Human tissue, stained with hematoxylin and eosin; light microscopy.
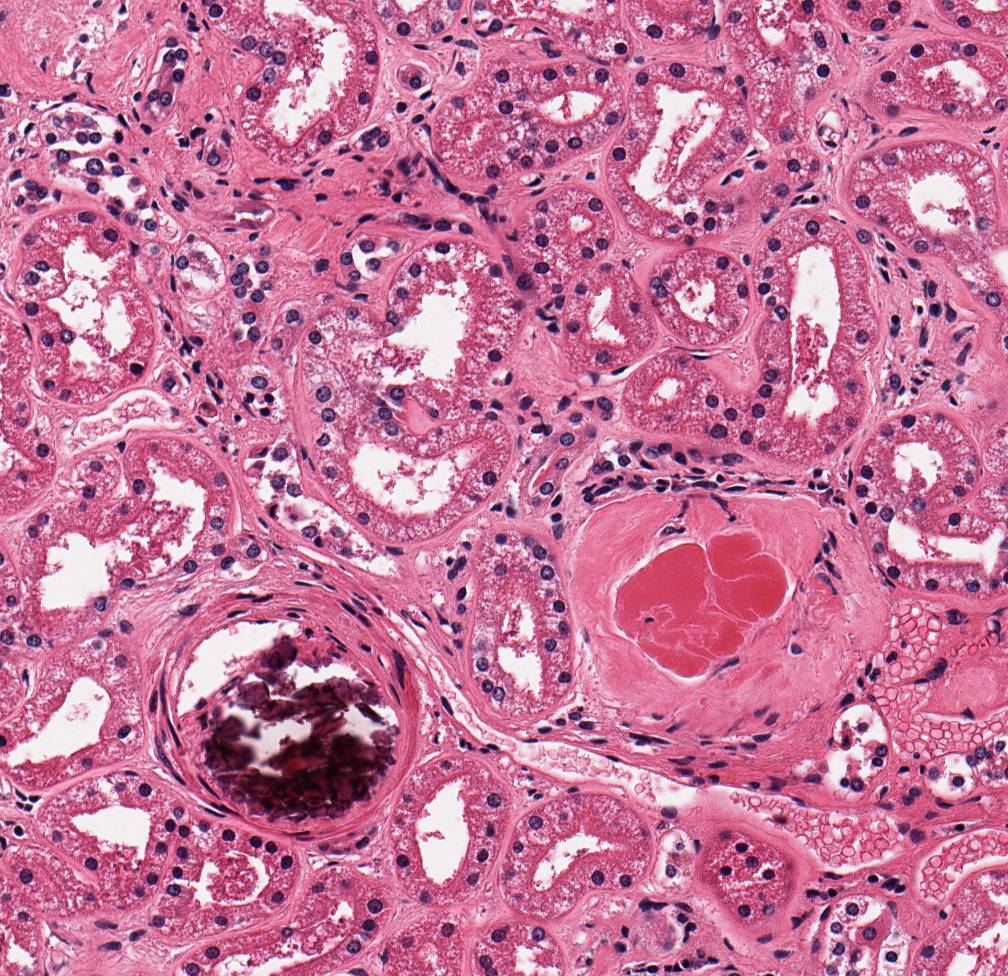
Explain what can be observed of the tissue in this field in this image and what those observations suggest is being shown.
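Closely packed tubules, cut in cross and oblique section, fill most of the field, lined by one layer of cuboidal cells with granular pink cytoplasm and small round dark nuclei. Right edge, below the middle: small pale pink round bodies packed like honeycomb. It's renal cortex.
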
